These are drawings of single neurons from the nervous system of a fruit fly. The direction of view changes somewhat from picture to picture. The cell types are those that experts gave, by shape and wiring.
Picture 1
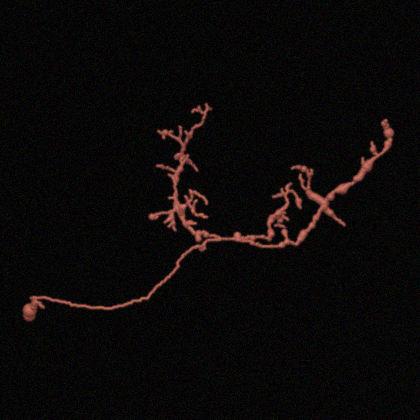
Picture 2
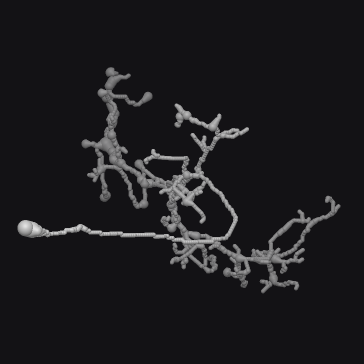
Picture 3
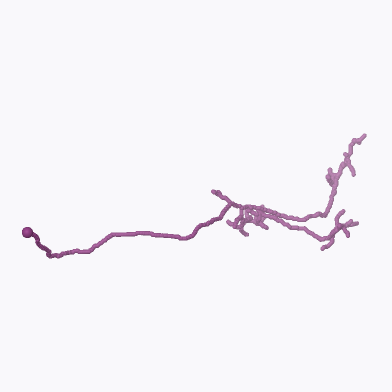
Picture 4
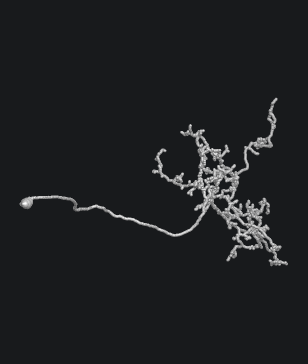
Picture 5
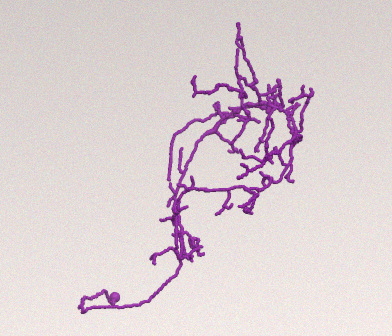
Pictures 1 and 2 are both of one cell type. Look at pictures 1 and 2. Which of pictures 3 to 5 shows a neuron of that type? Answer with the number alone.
4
